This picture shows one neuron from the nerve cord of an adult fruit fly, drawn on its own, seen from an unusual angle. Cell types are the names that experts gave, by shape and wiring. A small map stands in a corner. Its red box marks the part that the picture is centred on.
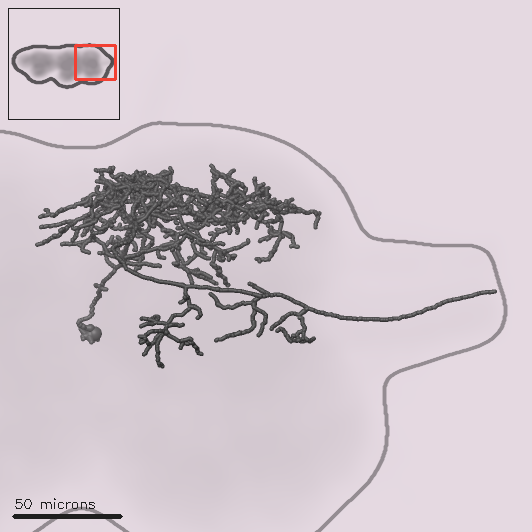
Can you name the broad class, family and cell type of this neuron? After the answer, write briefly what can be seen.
Its broad class is ascending neuron. The family is hemilineage 06A. It is of cell type AN06A016. From left to right in the picture it spans about 200 microns. Dozens of branch ends can be seen.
